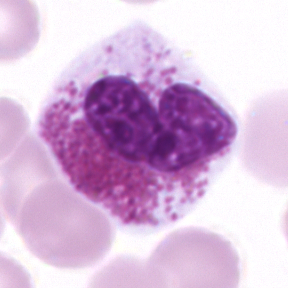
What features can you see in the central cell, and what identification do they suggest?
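Two nuclear lobes, side by side. Chromatin dark purple, coarsely clumped, paler gaps. Cytoplasm filled with many coarse round reddish-pink granules, packed most densely at lower left. Eosinophil.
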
